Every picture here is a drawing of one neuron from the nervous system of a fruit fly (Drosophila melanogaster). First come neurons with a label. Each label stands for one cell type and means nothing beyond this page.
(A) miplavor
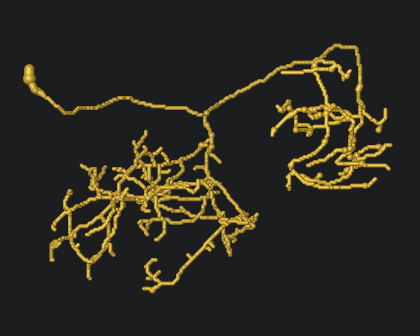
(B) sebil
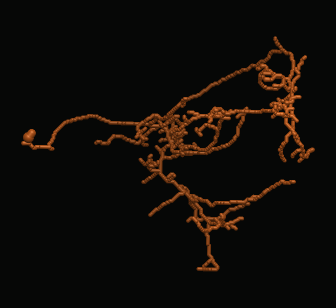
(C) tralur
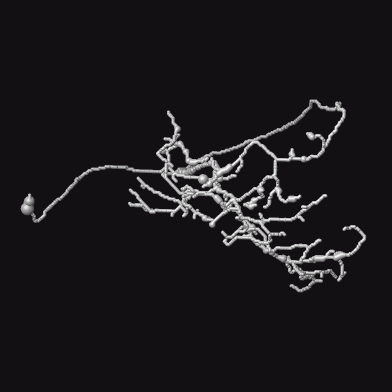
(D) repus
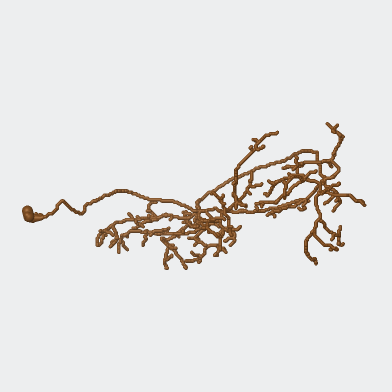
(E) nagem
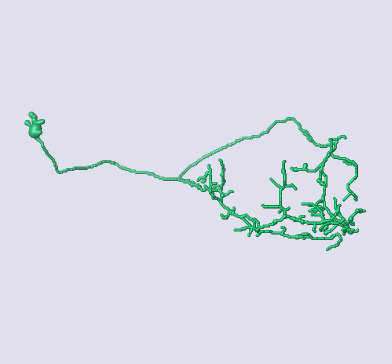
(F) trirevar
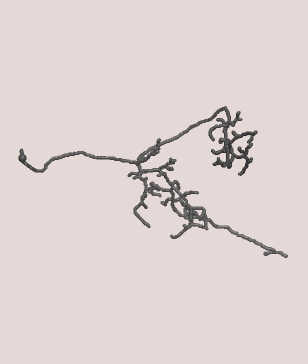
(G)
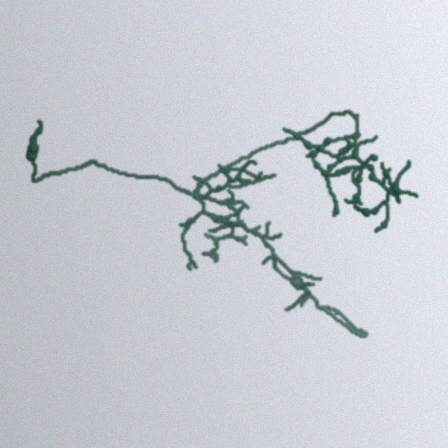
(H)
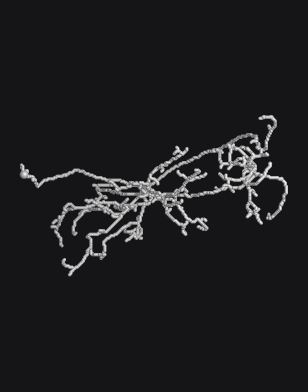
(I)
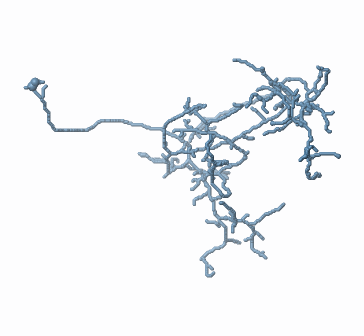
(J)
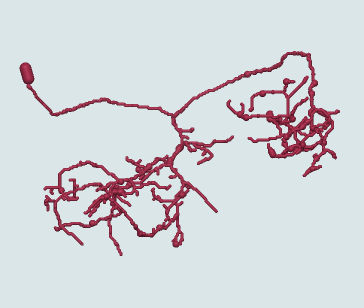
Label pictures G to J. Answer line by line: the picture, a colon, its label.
G: trirevar
H: repus
I: sebil
J: miplavor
